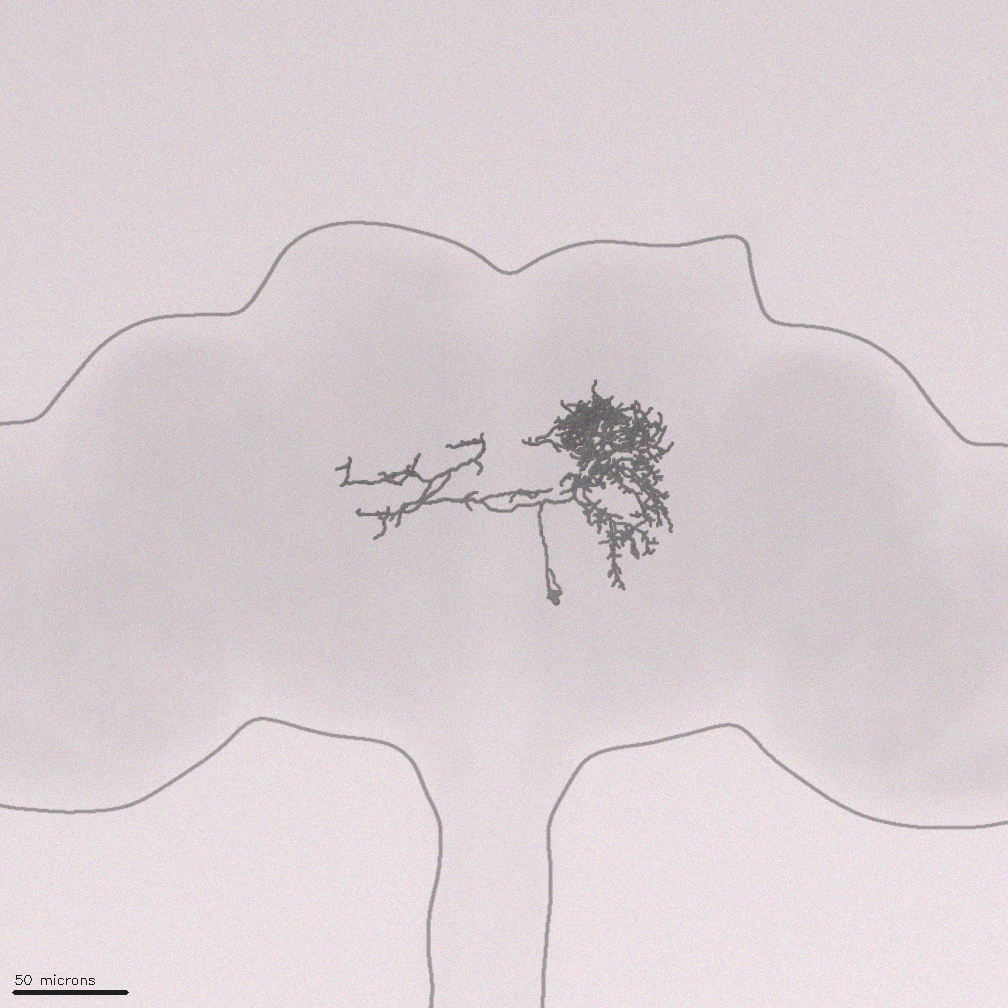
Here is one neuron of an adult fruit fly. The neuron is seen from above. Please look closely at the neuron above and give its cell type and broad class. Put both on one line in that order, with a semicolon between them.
GNG148; central-brain intrinsic neuron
